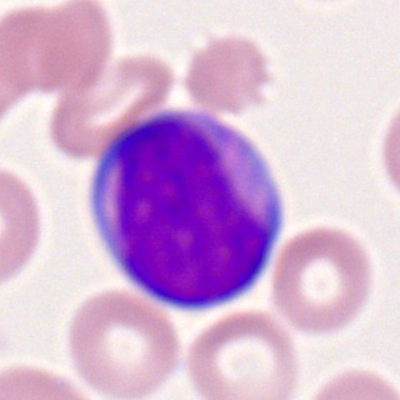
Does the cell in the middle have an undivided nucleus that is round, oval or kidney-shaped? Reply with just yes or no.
Yes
